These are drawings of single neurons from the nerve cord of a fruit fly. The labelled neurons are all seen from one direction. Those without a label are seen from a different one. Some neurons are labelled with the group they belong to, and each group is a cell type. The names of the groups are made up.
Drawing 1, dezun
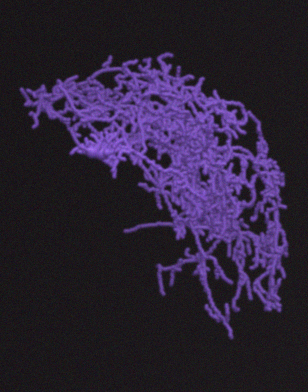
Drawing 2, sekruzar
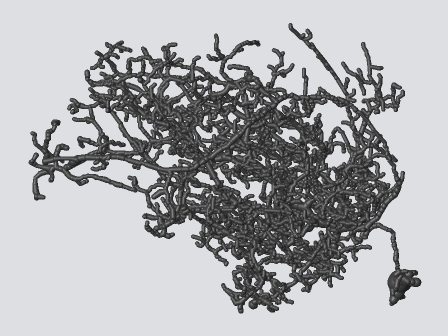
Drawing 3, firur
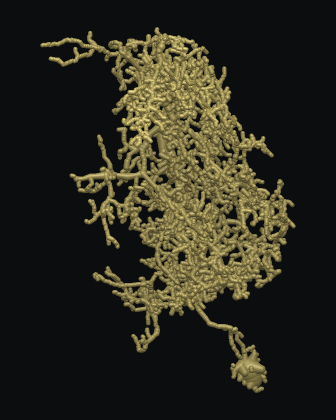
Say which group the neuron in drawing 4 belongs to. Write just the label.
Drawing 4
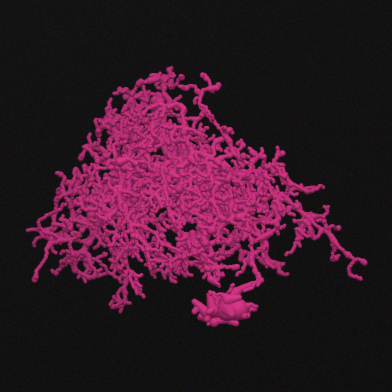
firur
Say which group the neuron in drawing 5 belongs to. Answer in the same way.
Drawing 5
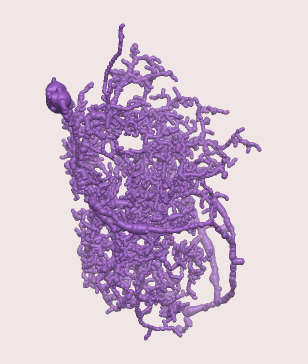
sekruzar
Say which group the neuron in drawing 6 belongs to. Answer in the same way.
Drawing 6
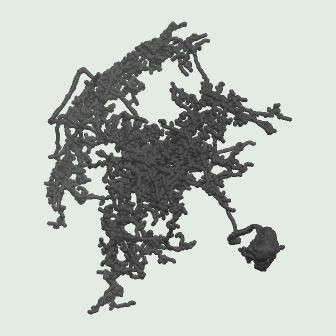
dezun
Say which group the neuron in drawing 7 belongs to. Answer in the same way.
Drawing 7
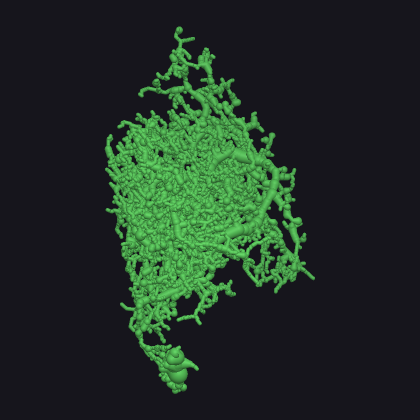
firur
